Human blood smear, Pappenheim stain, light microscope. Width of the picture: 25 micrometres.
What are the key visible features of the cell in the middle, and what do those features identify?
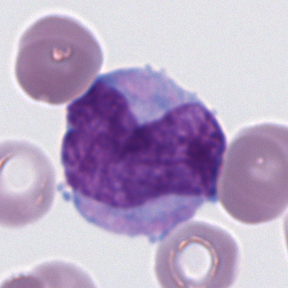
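Look first at the nucleus: it is folded around a notch that opens toward the top of the cell. No nucleolus is visible within it. The cytoplasm lacks coarse granules, and small ragged blebs line the upper edge of the cell. This is an atypical promyelocyte.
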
